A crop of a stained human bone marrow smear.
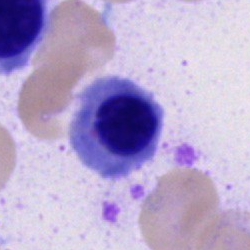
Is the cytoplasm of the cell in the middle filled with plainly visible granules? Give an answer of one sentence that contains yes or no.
No, this cell has a cytoplasm without visible granules.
